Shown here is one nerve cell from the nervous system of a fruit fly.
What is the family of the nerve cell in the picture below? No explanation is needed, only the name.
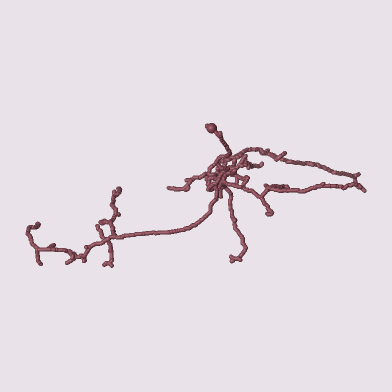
hemilineage PSp3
